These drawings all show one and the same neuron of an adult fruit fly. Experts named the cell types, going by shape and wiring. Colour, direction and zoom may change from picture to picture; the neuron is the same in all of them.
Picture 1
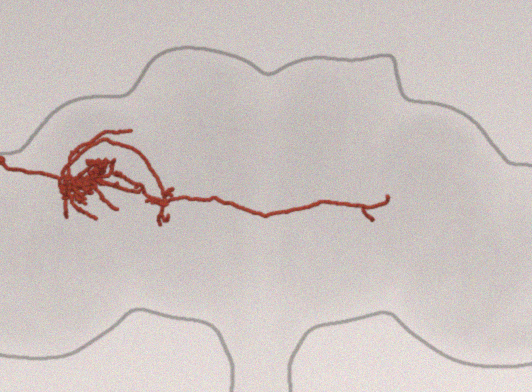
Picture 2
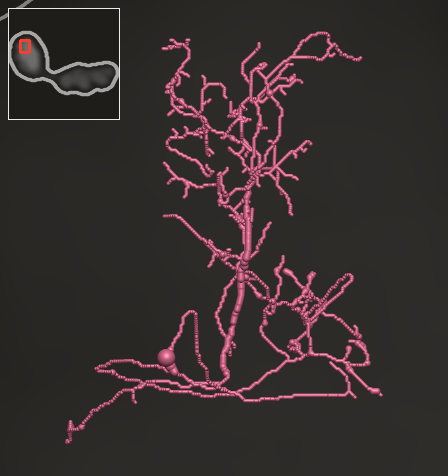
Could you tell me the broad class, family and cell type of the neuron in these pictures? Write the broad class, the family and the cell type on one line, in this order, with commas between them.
central-brain intrinsic neuron, hemilineage SLPav1_medial, SLP228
